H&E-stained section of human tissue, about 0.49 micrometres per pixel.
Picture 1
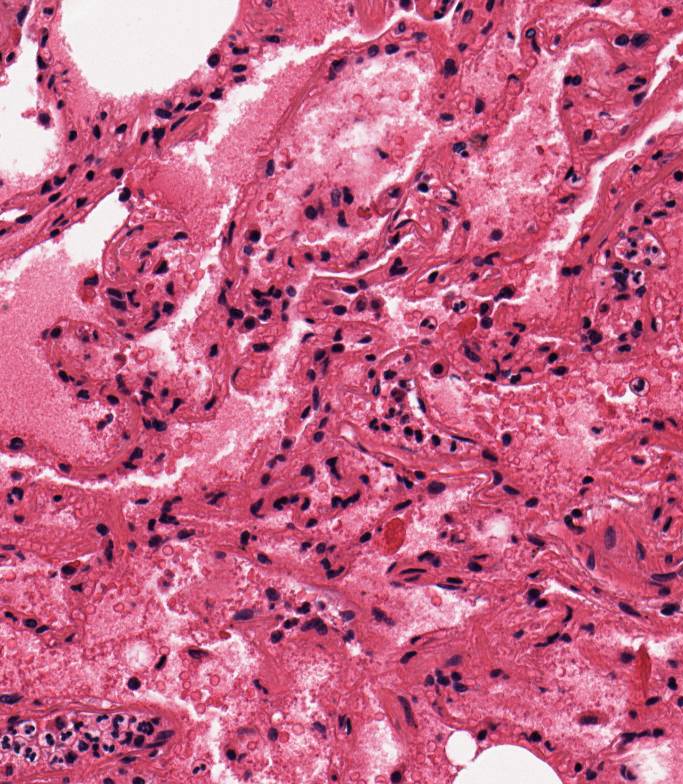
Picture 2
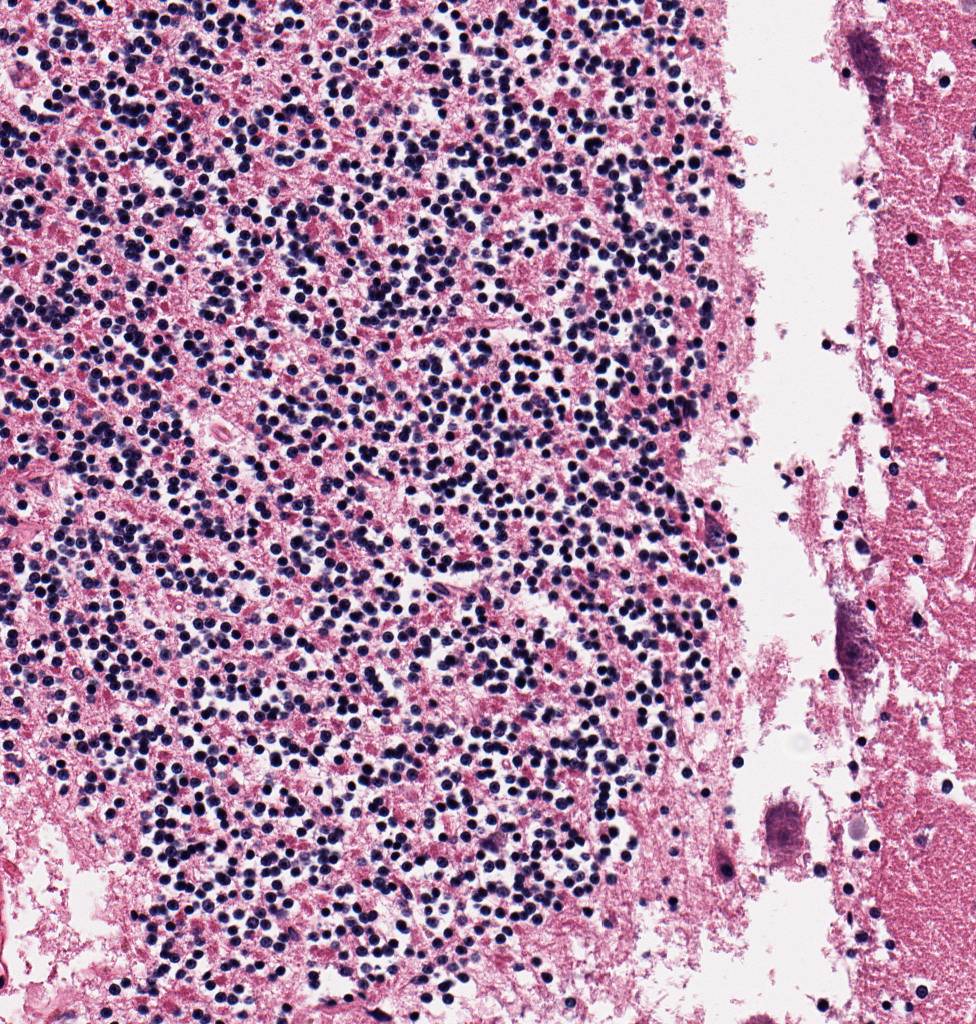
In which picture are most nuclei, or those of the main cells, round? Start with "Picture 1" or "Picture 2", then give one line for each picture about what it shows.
Picture 2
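Picture 1: Nuclei within the septa are mostly dark and elongated or spindle-shaped.
Picture 2: The crowded cells on the left have small, round, darkly staining nuclei with very little visible cytoplasm.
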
